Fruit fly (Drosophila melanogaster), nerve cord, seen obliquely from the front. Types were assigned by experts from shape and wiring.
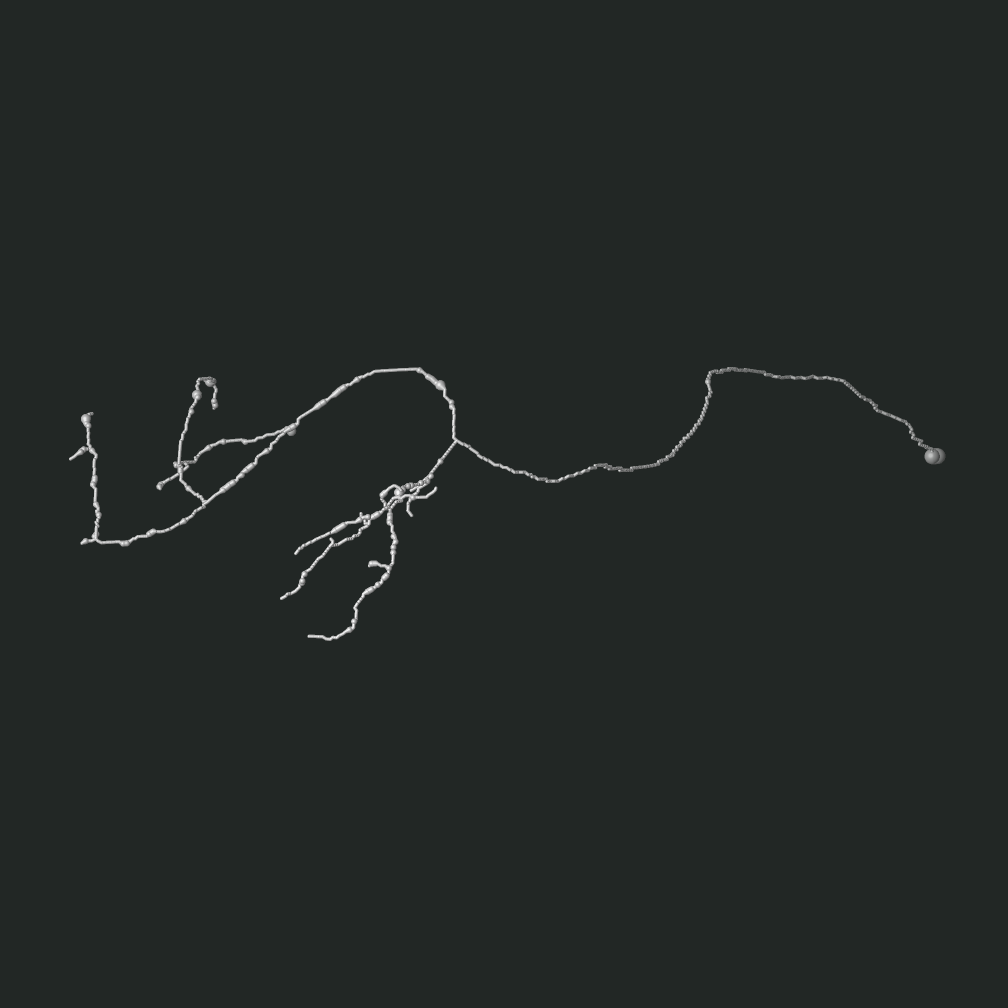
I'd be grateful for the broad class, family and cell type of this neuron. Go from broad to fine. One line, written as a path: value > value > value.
nerve-cord intrinsic neuron > hemilineage 06A > IN06A136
